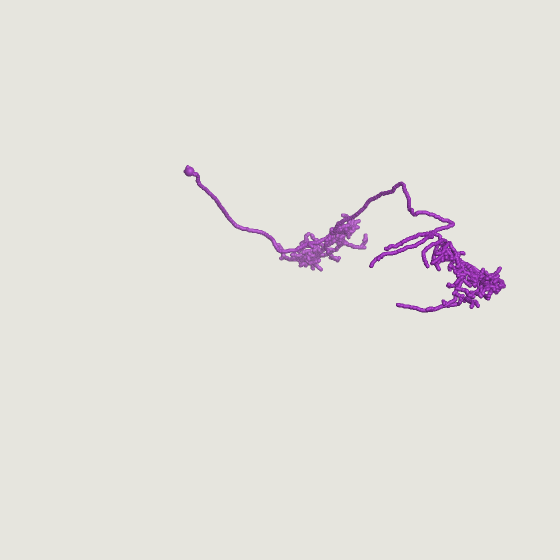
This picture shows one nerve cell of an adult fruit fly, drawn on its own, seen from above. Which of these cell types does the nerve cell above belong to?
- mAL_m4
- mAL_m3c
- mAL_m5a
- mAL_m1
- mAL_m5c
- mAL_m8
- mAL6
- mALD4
mAL6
